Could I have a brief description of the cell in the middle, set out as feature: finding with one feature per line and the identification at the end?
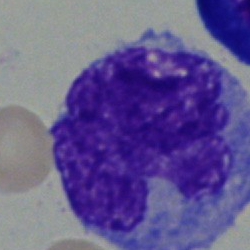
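Nucleus: a deep notch at the lower right, and the notch holds pale cytoplasm.
Nuclear share: most of the cell, I'd say.
Cytoplasm: pale greyish blue.
Top edge: small irregular bulges along it.
Name: monocyte.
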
